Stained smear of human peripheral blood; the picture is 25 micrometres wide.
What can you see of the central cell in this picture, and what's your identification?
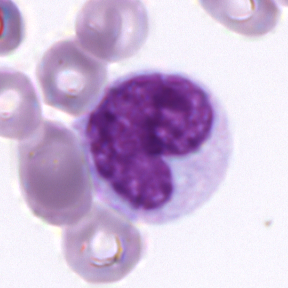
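A smooth, round outline encloses this cell. Its kidney-shaped nucleus sits off-centre toward the upper left, with the notch turned to the lower right. No coarse or brightly coloured granules appear in the cytoplasm. The cell is a metamyelocyte.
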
